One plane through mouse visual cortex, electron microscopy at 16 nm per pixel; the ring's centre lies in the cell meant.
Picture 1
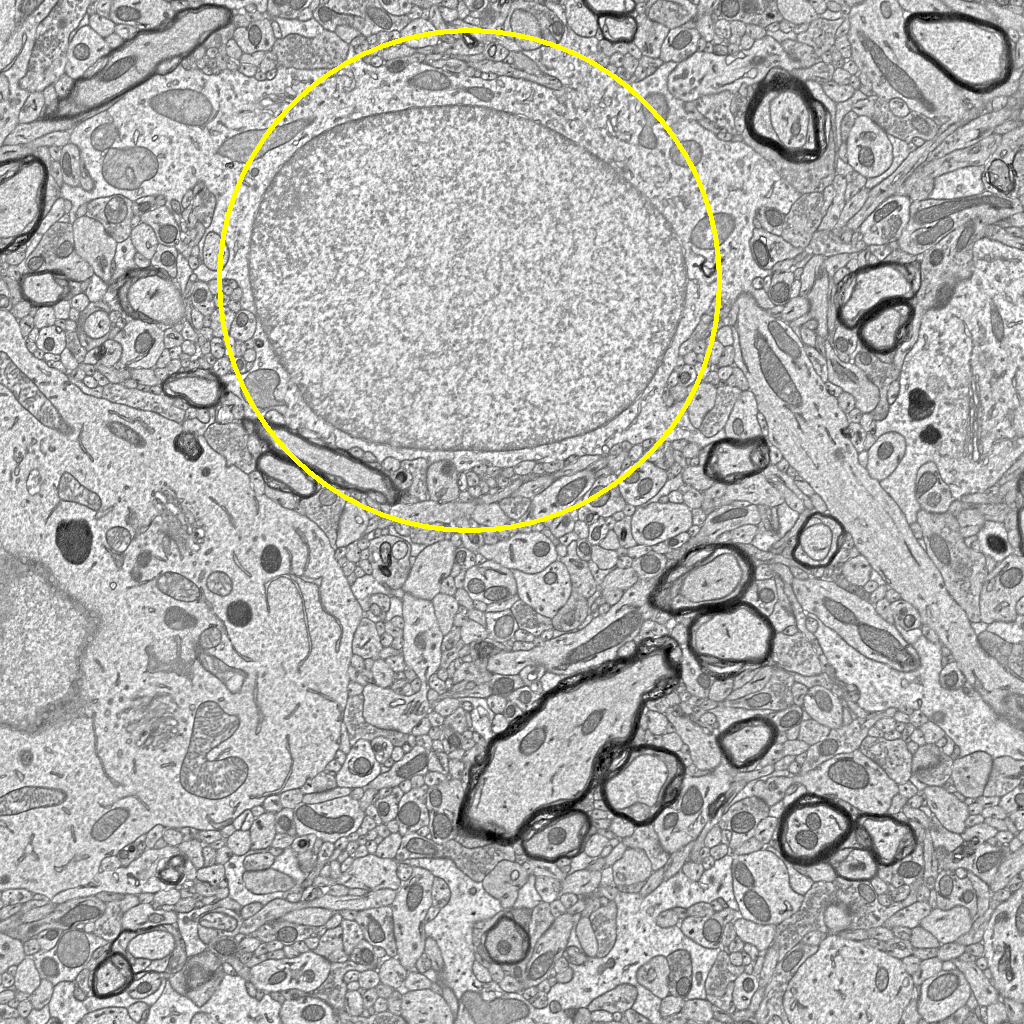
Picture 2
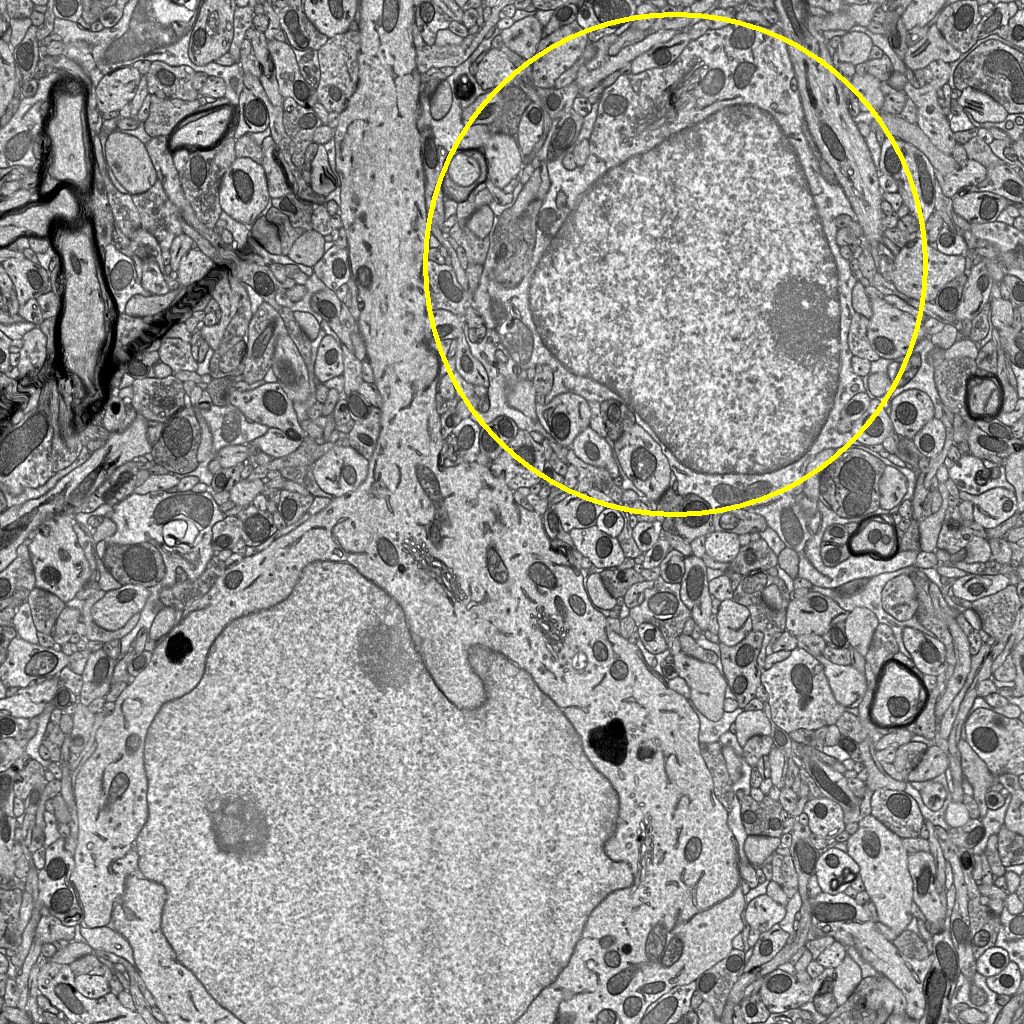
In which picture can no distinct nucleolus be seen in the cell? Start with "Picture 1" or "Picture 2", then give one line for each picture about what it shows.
Picture 1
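In picture 1: No distinct nucleolus stands out within the nucleus.
In picture 2: A single dense nucleolus sits off-centre in the right part of the nucleus.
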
